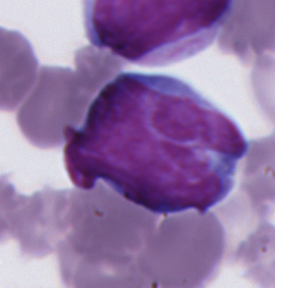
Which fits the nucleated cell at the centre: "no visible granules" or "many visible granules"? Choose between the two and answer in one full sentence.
The cell shows no granules in its cytoplasm.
